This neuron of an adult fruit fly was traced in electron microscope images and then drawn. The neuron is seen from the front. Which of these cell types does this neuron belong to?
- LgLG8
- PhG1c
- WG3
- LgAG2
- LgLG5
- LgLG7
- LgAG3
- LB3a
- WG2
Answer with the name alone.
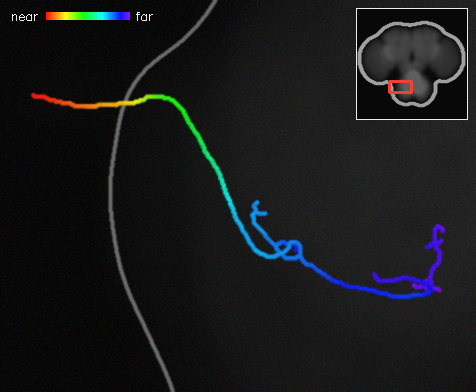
WG2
